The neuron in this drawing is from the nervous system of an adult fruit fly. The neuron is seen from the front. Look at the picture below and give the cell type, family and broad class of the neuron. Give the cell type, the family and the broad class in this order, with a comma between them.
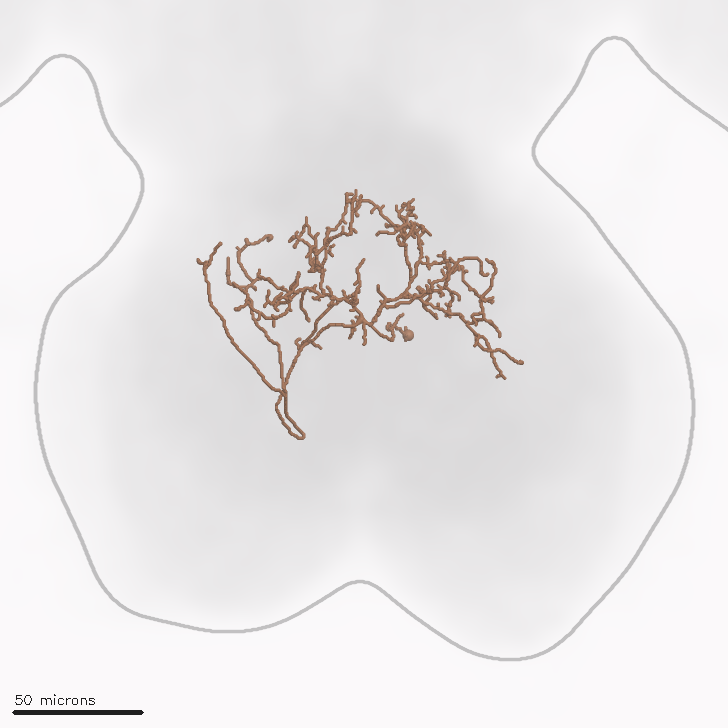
IN12B054, hemilineage 12B, nerve-cord intrinsic neuron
